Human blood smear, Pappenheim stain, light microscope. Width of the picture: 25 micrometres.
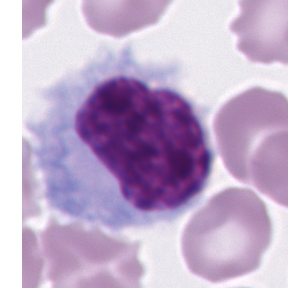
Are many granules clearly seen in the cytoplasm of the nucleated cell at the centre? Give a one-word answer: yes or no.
No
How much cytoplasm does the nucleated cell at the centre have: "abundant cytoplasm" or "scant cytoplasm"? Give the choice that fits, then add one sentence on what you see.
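Abundant cytoplasm. The cytoplasm is abundant and lies mostly to the left of the nucleus.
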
